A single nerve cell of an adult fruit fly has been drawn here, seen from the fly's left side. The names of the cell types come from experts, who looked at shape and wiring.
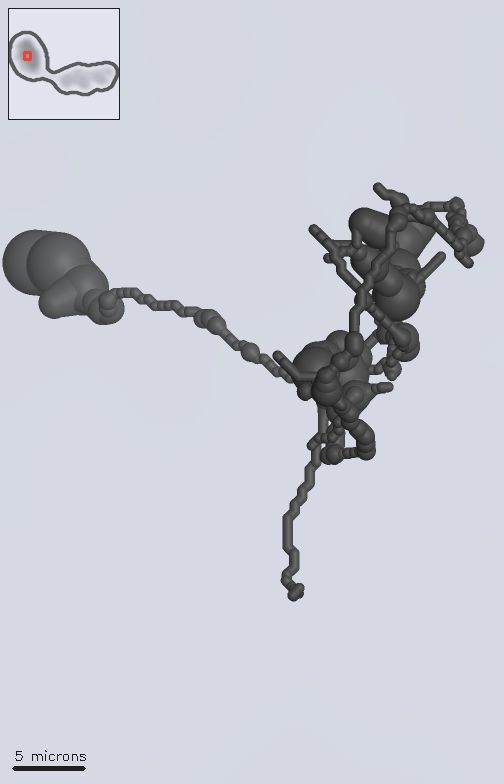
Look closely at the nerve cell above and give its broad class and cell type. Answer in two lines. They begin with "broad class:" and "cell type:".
broad class: optic-lobe intrinsic neuron
cell type: Lai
